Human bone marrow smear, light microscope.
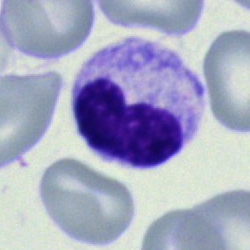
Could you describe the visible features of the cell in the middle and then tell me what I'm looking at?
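So this one has a nice round, smooth outline. The nucleus is kidney-shaped, notched on its upper side, and it sits toward the lower left of the cell. The cytoplasm's a pale lilac. It's a band neutrophil.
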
